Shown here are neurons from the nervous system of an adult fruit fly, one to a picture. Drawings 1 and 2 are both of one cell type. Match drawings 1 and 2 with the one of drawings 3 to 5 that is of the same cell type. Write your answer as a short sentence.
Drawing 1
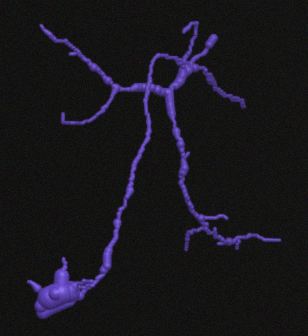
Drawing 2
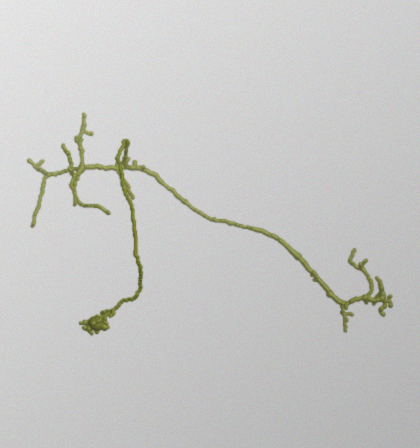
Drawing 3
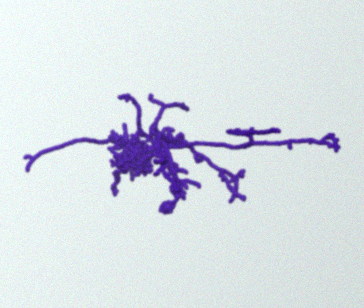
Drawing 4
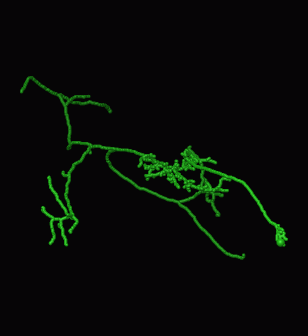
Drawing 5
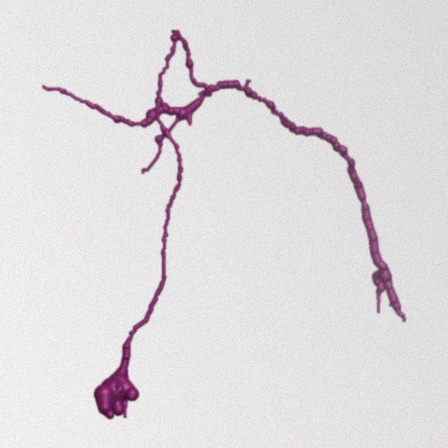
The neuron in drawing 5 is of the same cell type.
